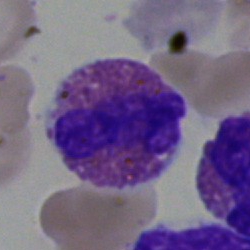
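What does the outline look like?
Round, and smooth all the way around.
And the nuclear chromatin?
Dense, staining dark blue-purple.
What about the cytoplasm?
It is lilac-purple, with a few small reddish-brown dots scattered through it.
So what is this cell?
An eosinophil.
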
